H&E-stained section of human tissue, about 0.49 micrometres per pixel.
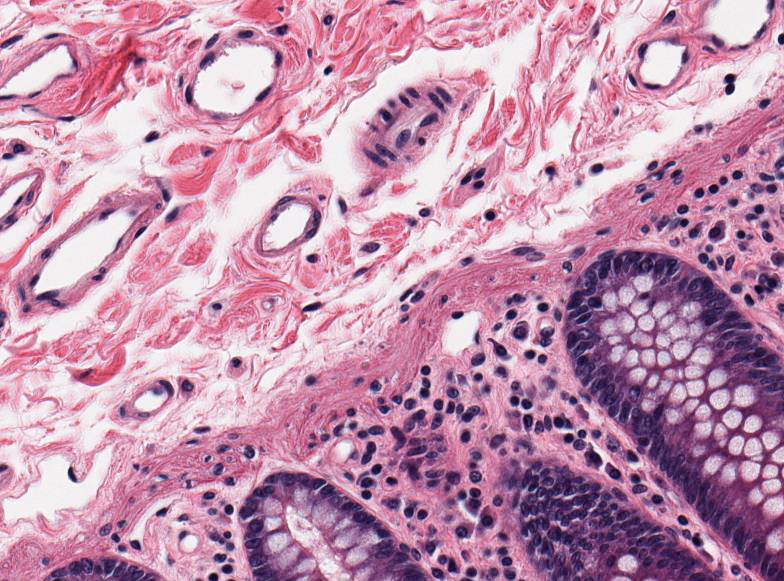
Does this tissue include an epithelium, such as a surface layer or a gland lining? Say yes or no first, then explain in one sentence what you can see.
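Yes. Loose connective tissue fills the upper left of the field, and glandular mucosa occupies the lower right.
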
